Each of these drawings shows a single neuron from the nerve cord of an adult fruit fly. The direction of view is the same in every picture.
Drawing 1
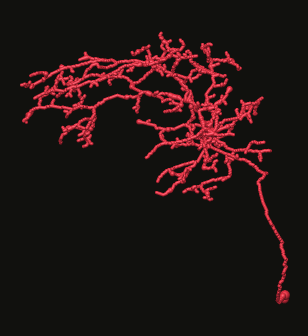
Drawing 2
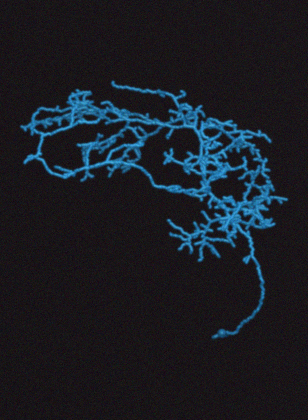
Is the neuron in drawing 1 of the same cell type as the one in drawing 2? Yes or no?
no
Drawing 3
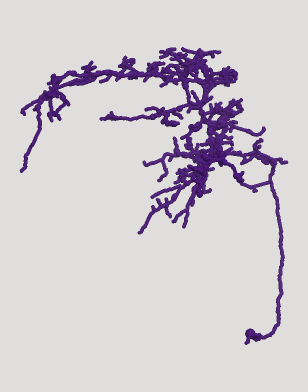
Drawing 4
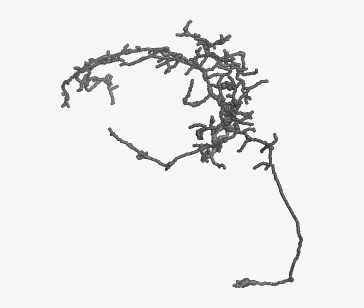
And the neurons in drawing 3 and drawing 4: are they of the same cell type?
yes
